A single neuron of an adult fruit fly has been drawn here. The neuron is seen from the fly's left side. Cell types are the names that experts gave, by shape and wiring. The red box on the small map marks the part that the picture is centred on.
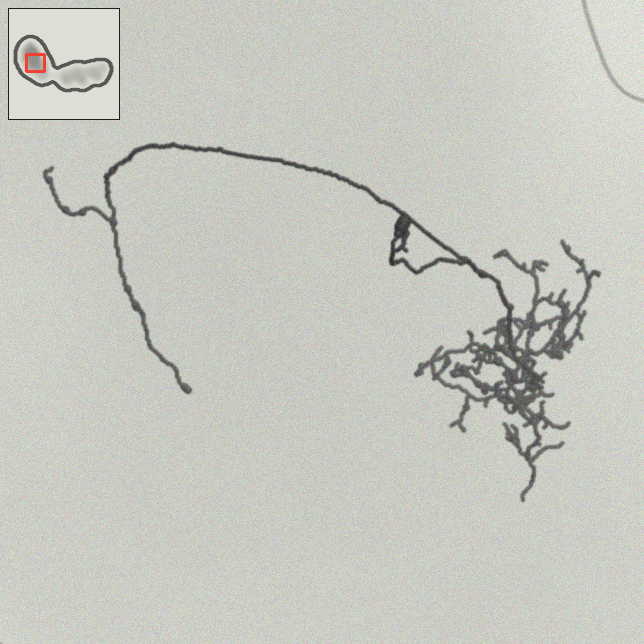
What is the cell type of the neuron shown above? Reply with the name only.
WED038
